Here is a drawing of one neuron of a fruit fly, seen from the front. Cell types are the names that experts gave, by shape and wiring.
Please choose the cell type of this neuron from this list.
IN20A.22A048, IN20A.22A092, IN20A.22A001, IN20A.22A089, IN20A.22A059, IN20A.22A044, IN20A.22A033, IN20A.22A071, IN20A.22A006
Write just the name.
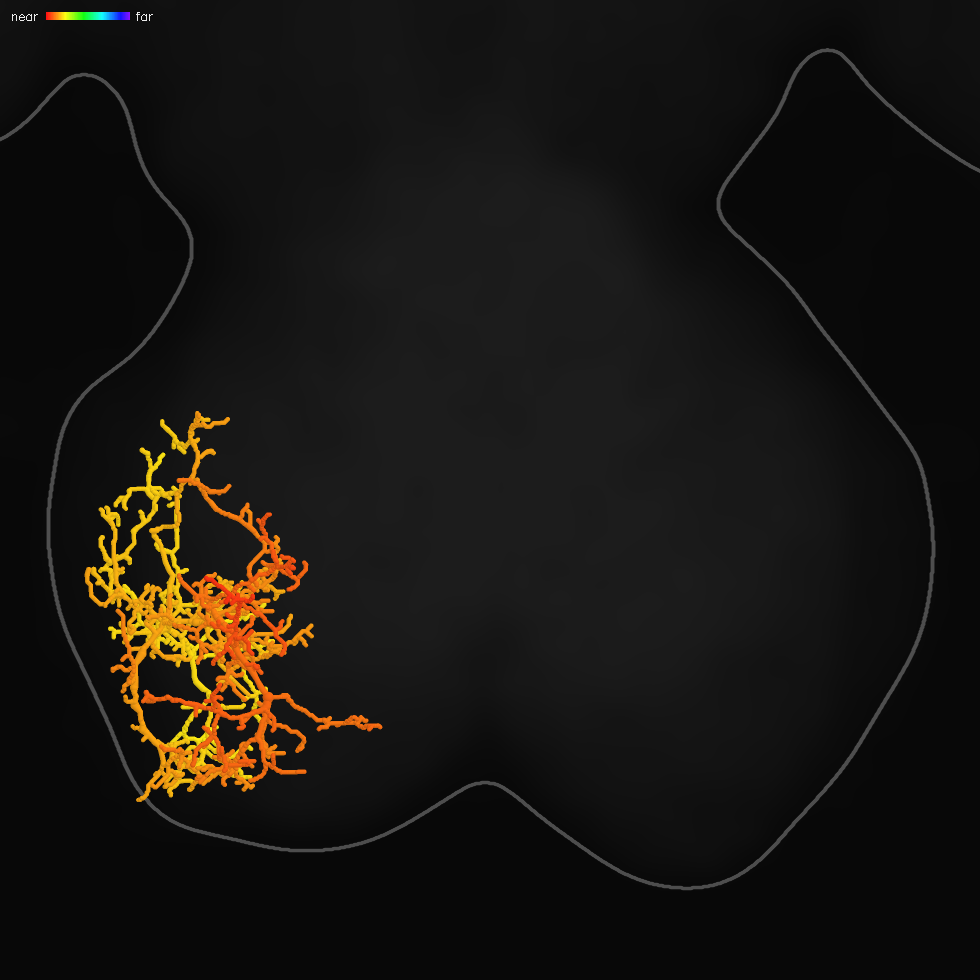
IN20A.22A006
